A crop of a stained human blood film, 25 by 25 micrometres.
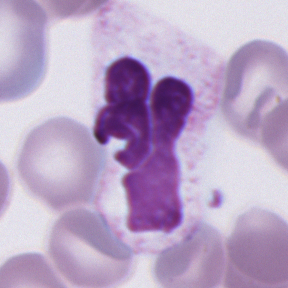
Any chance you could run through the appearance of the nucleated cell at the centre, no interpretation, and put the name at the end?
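Dense, dark purple chromatin is present, and no nucleoli can be seen in the nucleus. Scattered through the cytoplasm are fine pinkish-lilac granules, while no vacuoles are seen. Answer: segmented neutrophil.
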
